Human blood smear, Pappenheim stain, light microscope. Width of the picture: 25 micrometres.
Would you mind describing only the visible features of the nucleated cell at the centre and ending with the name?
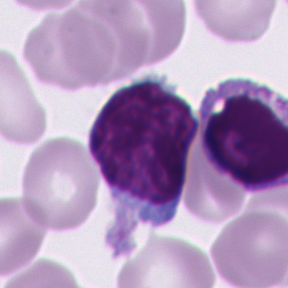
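In this cell the nucleus takes up most of the space. The surrounding cytoplasm is pale greyish blue and shows no distinct granules. Along the upper edge, fine hair-like wisps fringe the cell. It is a typical lymphocyte.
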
